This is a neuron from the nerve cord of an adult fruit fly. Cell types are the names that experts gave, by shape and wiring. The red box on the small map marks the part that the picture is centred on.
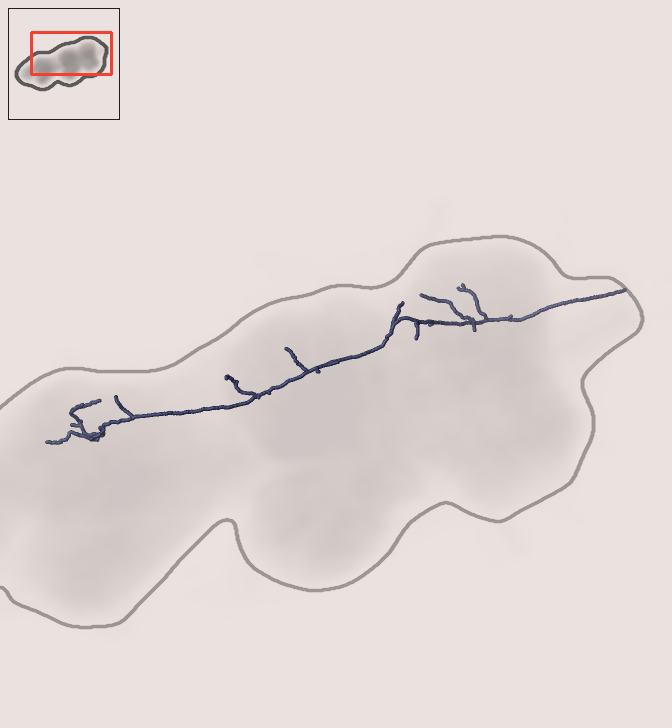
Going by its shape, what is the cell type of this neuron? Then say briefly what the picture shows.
Its cell type is DNge128. It is a descending neuron. The drawing shows no cell body. As drawn here it is more than twice as wide as it is tall.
